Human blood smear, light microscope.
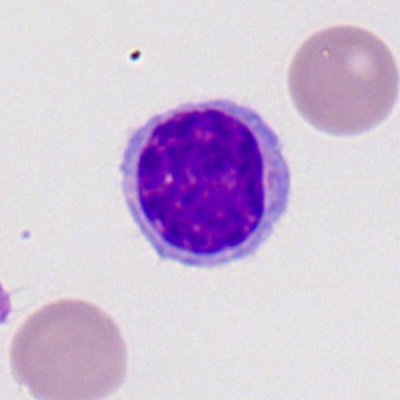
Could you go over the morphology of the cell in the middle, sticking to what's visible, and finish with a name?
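Begin with the outline: it is roughly round, though the edge is slightly ragged, with tiny fine projections. Now look at the chromatin, dark purple and coarsely clumped, with paler patches between the clumps. Around the nucleus, the cytoplasm forms a narrow pale blue rim. This cell is a lymphocyte.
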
